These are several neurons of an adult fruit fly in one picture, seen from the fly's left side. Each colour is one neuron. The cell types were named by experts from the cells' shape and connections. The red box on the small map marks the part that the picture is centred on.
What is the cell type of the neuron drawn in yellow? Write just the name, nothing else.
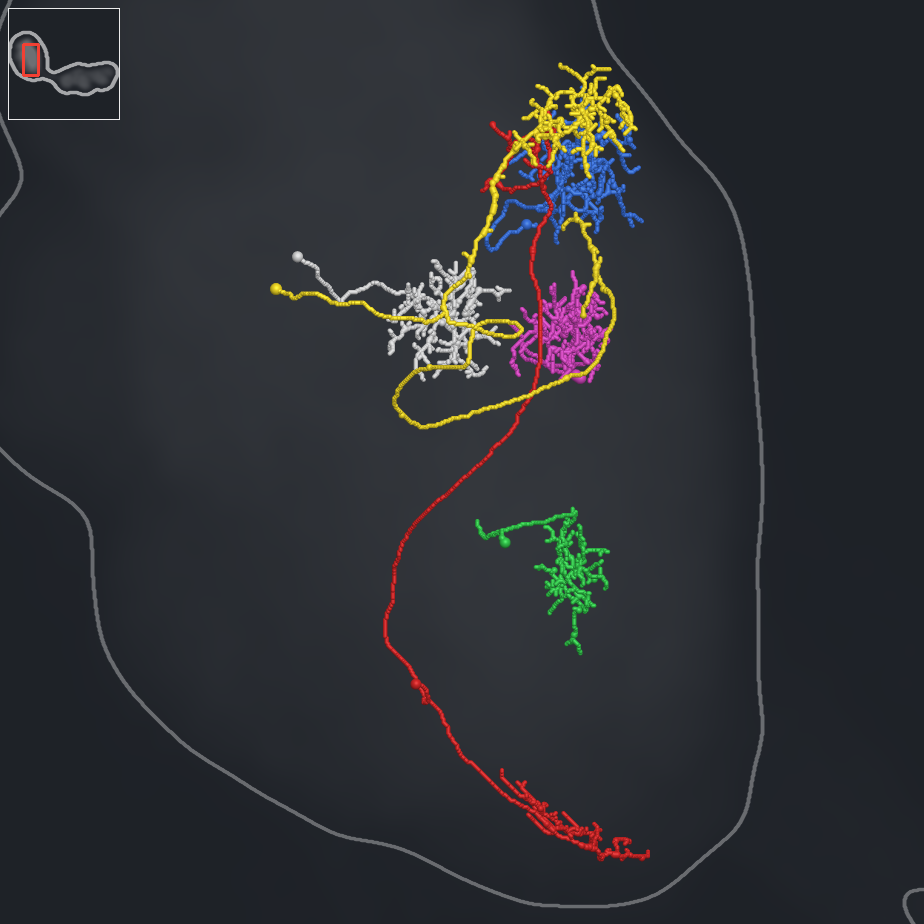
MeVP6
